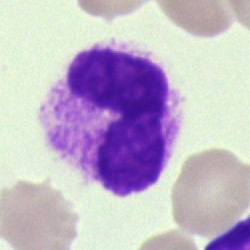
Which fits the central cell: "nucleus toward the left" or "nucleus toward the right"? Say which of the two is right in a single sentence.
Toward the right side of the cell sits its nucleus.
